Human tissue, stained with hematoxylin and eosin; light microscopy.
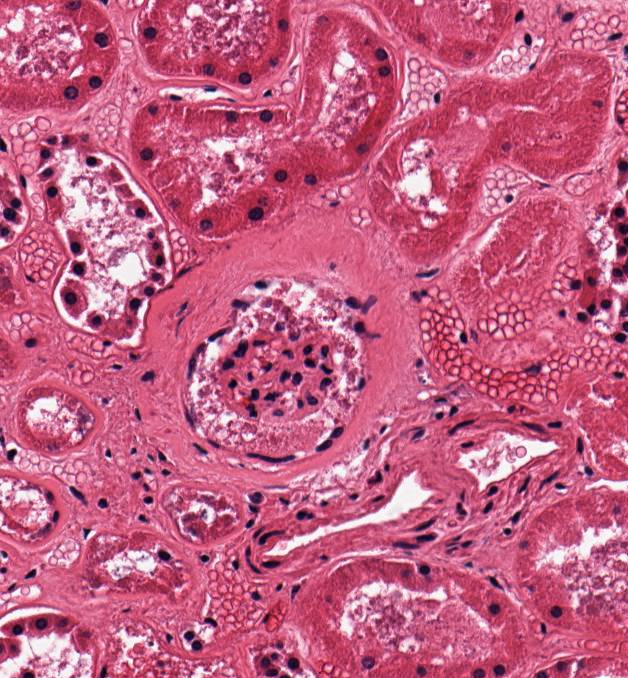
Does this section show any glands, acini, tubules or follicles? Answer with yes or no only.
Yes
